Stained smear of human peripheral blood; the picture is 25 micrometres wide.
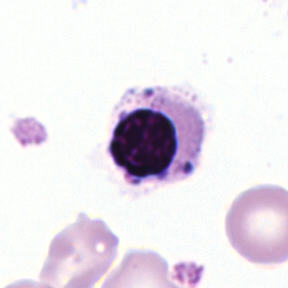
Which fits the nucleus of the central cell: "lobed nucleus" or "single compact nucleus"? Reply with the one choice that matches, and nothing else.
Single compact nucleus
